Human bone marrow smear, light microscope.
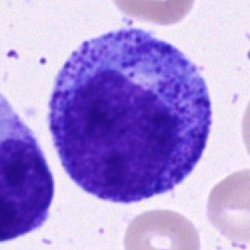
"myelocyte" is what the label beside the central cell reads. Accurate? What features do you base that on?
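Not a myelocyte; the cell is a promyelocyte. Granules: dark purple, scattered through the cytoplasm.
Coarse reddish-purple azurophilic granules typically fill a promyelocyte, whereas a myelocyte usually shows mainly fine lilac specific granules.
Dark purple granules match the promyelocyte pattern rather than the lilac one, so they count against myelocyte. Chromatin: finely granular, not coarsely clumped.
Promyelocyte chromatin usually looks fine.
The fine chromatin therefore speaks for promyelocyte. Also seen: round outline; red cells lie close by, none overlapping the cell.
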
